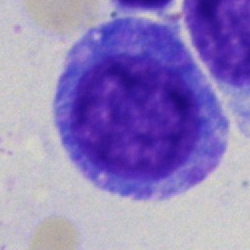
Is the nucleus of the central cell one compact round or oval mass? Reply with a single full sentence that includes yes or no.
Yes, the nucleus takes the form of a single compact round or oval mass.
